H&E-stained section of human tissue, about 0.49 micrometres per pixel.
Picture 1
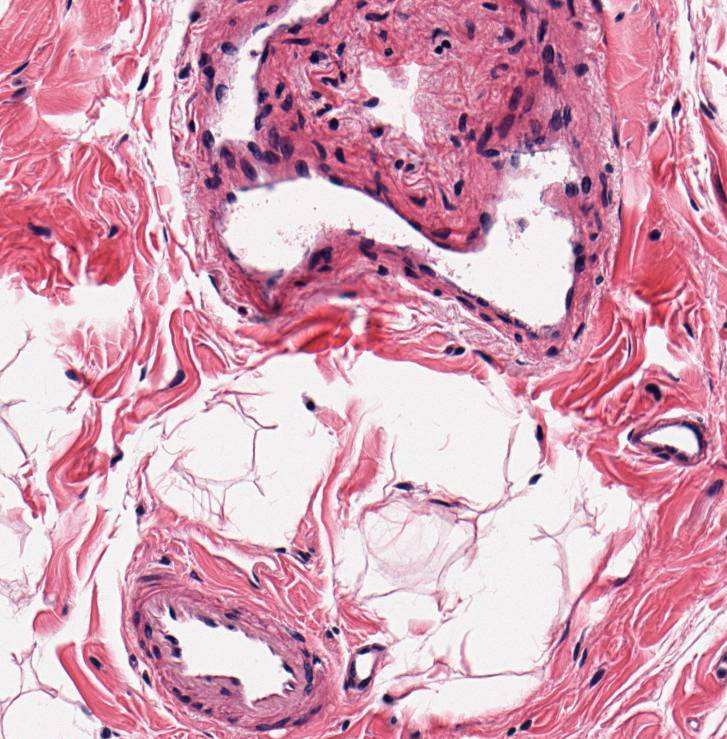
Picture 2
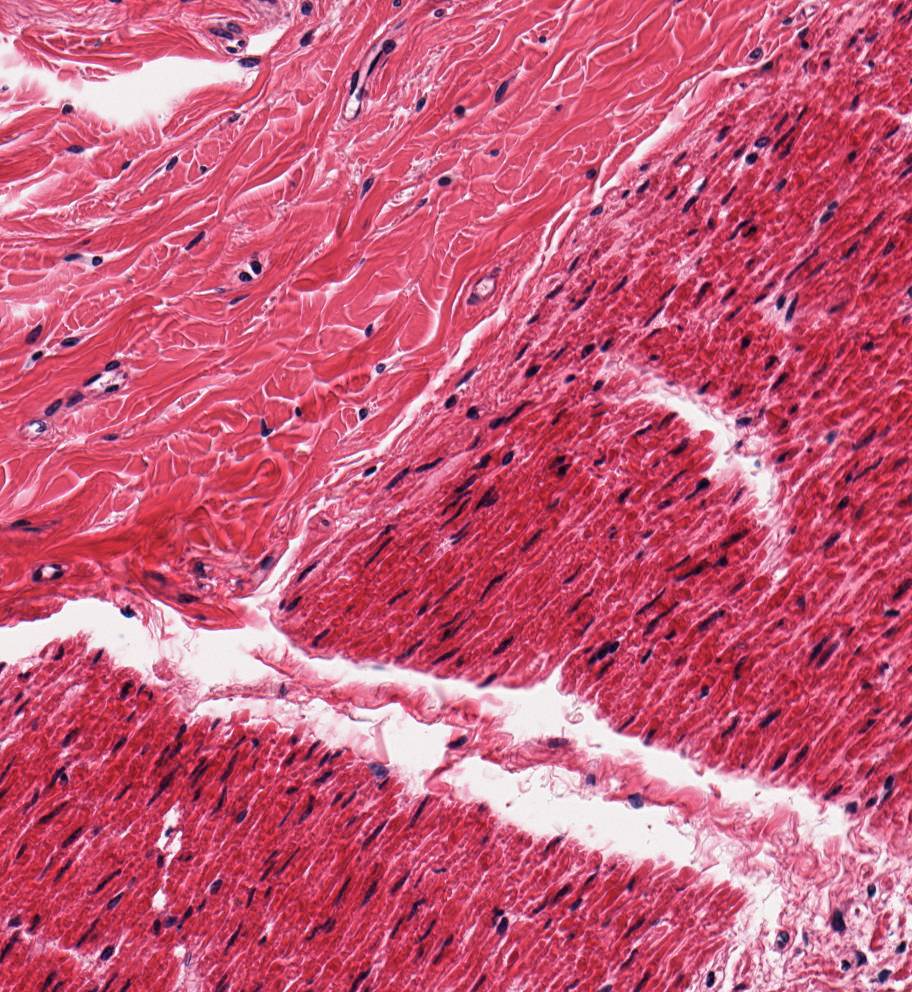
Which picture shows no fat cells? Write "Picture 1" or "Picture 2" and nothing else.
Picture 2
